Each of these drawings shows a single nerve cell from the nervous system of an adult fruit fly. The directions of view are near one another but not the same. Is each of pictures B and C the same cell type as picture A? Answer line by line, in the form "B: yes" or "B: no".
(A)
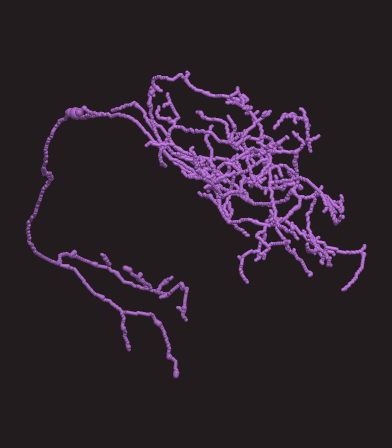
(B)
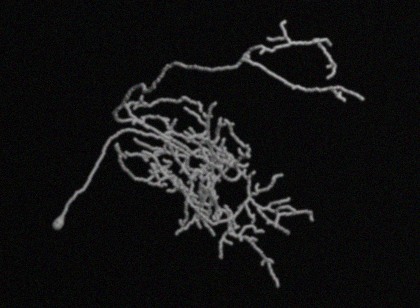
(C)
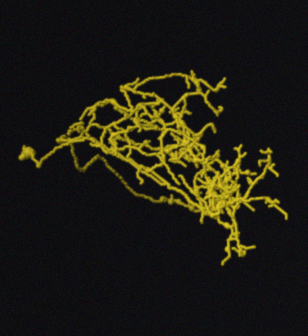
B: yes
C: no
